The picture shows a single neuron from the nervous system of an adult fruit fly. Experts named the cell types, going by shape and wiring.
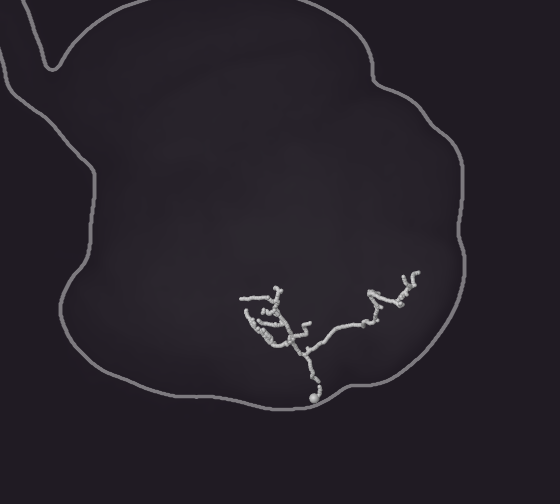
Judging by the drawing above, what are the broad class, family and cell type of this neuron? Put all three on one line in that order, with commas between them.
central-brain intrinsic neuron, hemilineage CREl1, LAL110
